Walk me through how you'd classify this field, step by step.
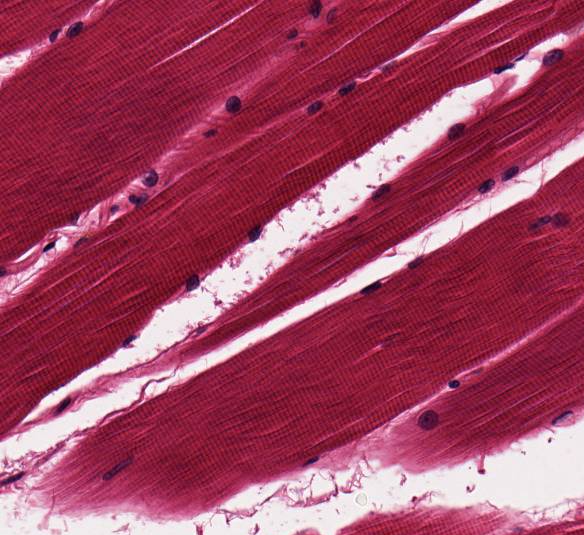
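Skeletal muscle is the tissue shown. Its fibres carry fine transverse cross-striations along their length, and their nuclei lie at the fibre edges rather than in the centres.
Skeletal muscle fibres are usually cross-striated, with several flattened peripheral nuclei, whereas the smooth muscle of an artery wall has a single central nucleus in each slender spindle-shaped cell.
The fibres are unbranched, without intercalated discs. White empty clefts separate neighbouring fibres, widest through the middle of the field.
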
